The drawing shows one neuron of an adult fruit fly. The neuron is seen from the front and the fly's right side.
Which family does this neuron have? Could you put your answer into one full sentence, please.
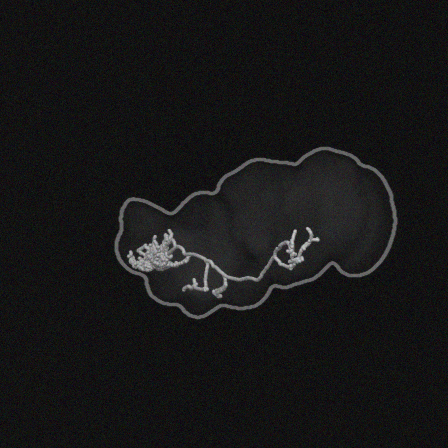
In family hemilineage 05B, this neuron is included.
